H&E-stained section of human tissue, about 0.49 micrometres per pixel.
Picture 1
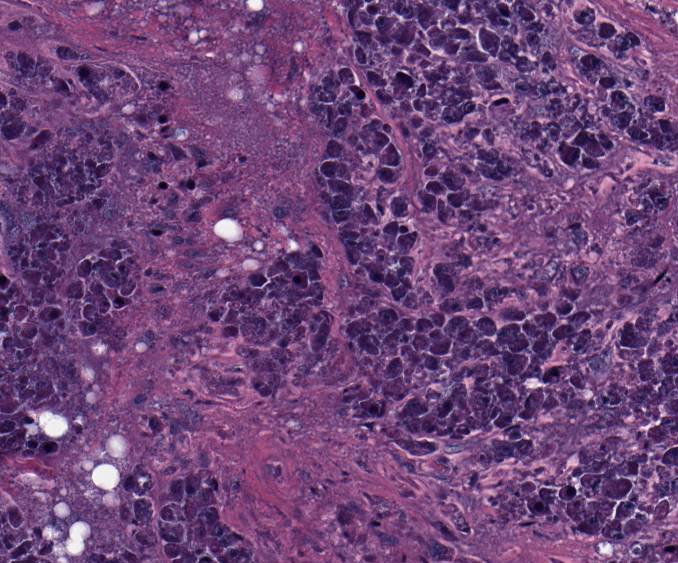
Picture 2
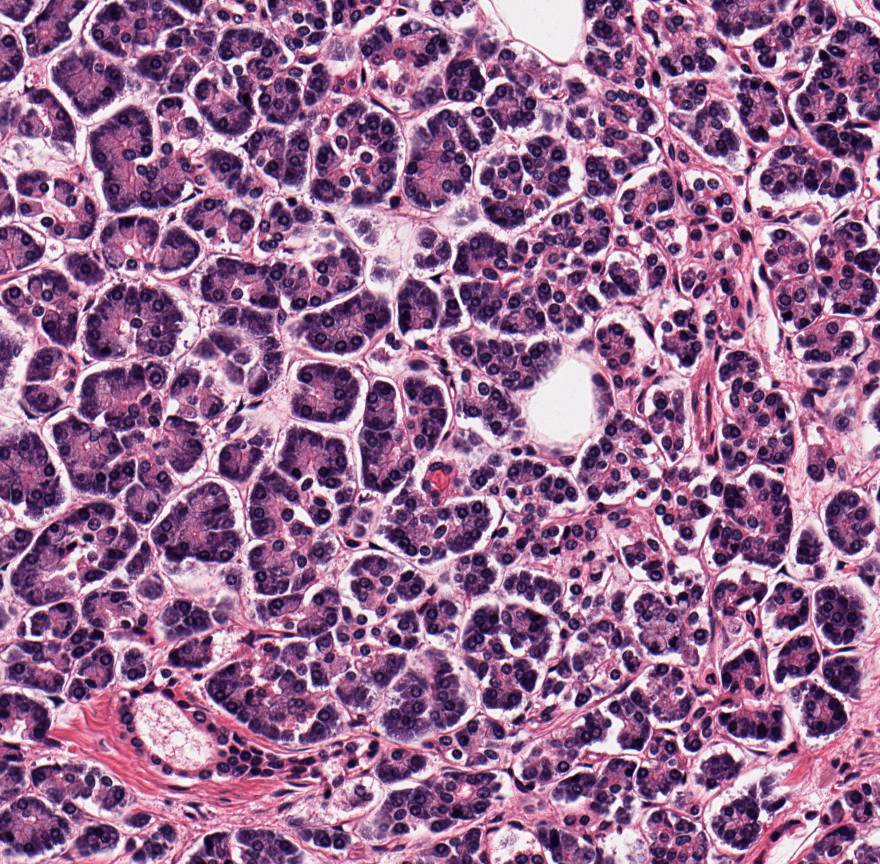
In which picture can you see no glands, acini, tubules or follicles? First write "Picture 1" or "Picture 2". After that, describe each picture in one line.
Picture 1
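Picture 1: No gland lumens are formed by the cells anywhere in the field.
Picture 2: The acinar cells are pyramidal and gather around small central lumina, with their nuclei near the base of each cell.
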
